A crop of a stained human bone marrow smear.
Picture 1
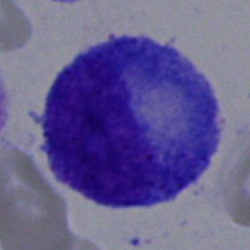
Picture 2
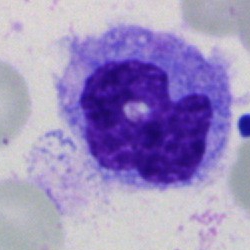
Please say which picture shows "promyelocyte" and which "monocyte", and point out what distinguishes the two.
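Of the two, the promyelocyte appears in picture 1 and the monocyte in picture 2. The promyelocyte has a round outline with a few tiny dot-like projections sticking out from its edge; the monocyte's outline is roughly round, its edge slightly irregular and fuzzy. The promyelocyte is stained a deep blue-purple almost throughout, with a paler, lighter blue area in its upper right part and fine dark purple dots scattered over it. In the monocyte, a moderate rim of pale blue-violet cytoplasm surrounds a nucleus that is irregular and folded, with a notch cut into its upper edge.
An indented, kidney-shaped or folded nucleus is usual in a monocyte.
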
